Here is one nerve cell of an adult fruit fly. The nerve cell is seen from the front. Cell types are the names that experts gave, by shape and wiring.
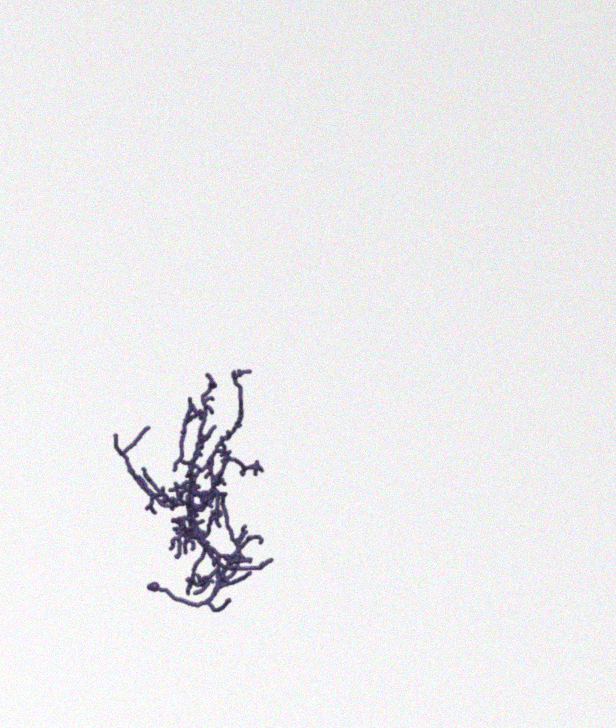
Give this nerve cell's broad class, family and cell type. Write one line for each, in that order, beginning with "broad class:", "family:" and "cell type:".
broad class: nerve-cord intrinsic neuron
family: hemilineage 20A.22A
cell type: IN20A.22A037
